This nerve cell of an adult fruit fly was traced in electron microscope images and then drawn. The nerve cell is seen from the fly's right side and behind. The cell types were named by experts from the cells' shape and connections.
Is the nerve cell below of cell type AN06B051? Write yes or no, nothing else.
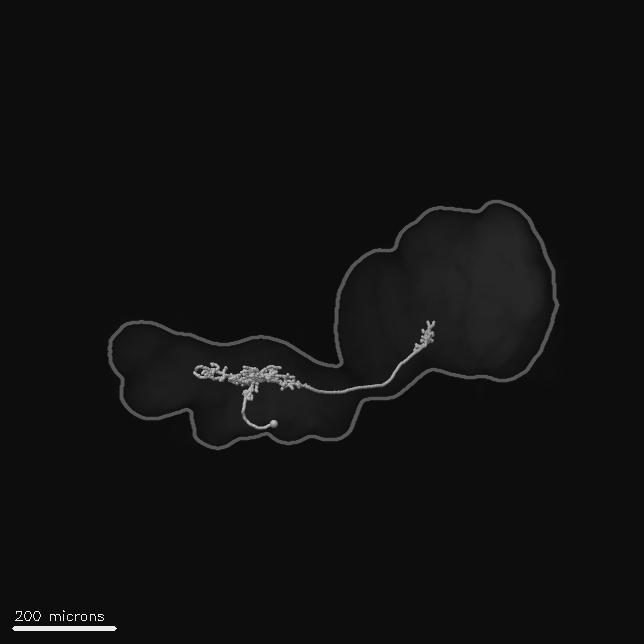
yes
